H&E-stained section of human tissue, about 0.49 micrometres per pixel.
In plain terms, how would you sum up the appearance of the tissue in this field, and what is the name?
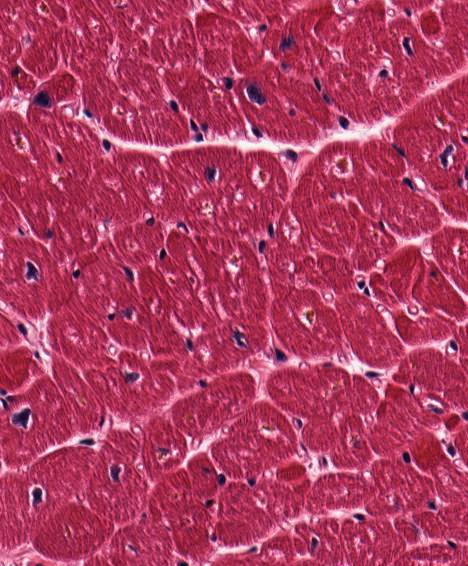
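Muscle fibres, cut mostly in cross section, form rounded to polygonal profiles across the whole field. Each fibre has a centrally placed nucleus, and many of these nuclei sit within a pale, clear halo. Small dark nuclei lie scattered in the narrow spaces between fibres. The tissue is the left ventricle of the heart.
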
